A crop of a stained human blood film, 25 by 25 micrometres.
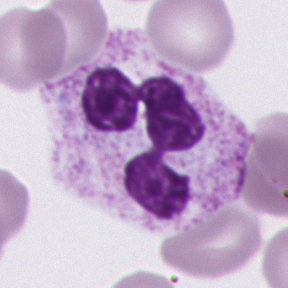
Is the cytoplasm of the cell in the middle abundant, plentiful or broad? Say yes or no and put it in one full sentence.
Yes, the cytoplasm forms a broad area around its nucleus.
